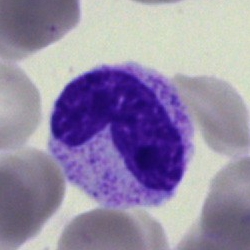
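Band neutrophil from a stained human bone marrow smear, shown as the cell in the middle. Its nucleus is bent into a curved band resembling a horseshoe and follows the top and right side of the cell. At the lower left, pale lilac cytoplasm fills the hollow of the nucleus. Many fine purple granules lie within the cytoplasm.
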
